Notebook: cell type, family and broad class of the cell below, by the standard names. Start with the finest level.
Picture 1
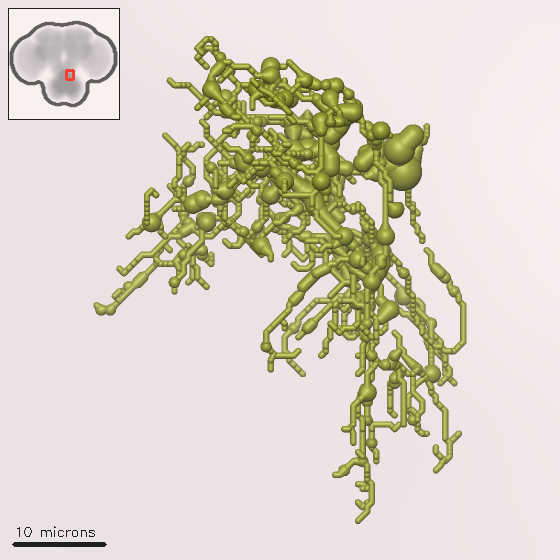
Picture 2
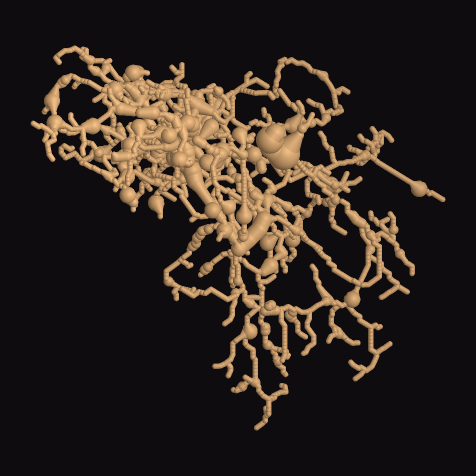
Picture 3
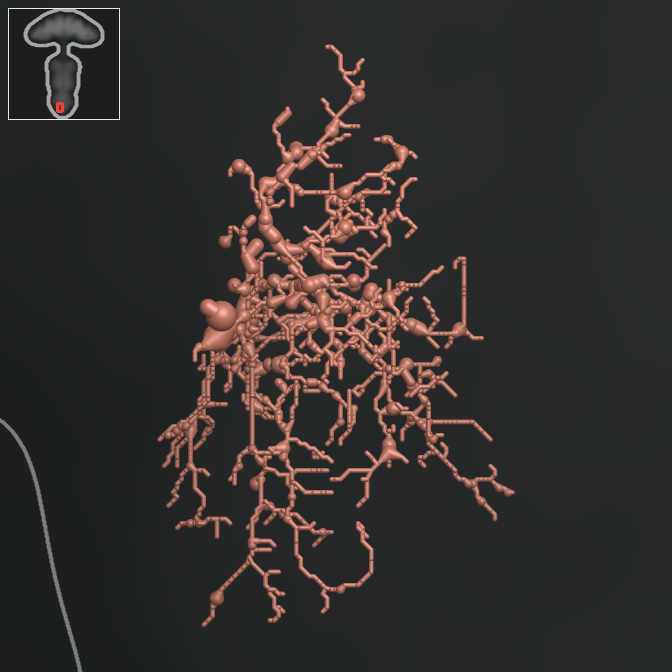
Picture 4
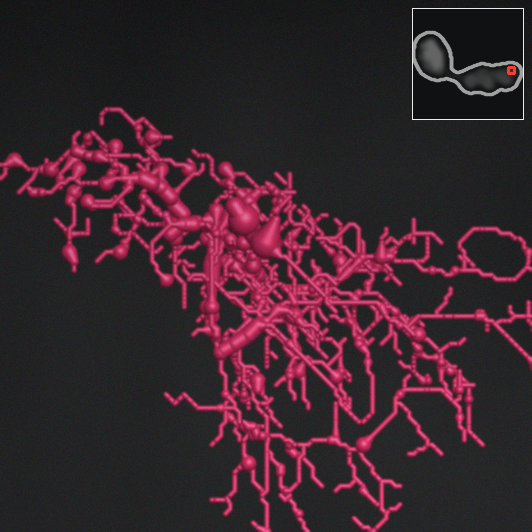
IN19A099; hemilineage 19A; nerve-cord intrinsic neuron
